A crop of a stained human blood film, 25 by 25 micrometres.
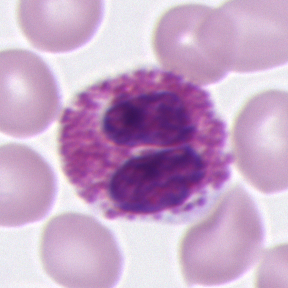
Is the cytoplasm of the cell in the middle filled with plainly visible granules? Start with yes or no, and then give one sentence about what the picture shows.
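Yes. The cytoplasm is packed with coarse granules.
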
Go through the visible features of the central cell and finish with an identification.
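A roughly round outline encloses a nucleus divided into two lobes, which lie one above the other. Its chromatin is dense and dark purple. It is an eosinophil.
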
